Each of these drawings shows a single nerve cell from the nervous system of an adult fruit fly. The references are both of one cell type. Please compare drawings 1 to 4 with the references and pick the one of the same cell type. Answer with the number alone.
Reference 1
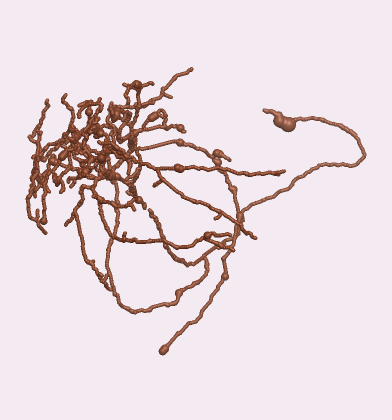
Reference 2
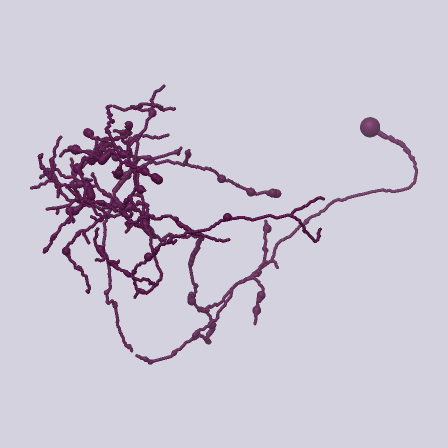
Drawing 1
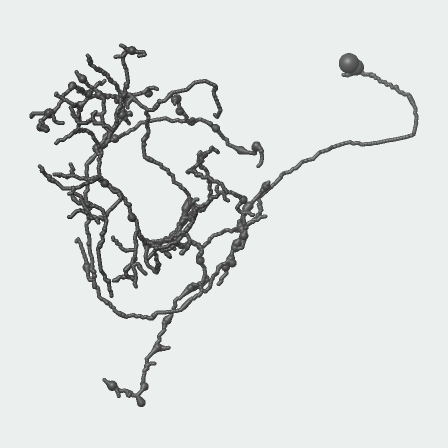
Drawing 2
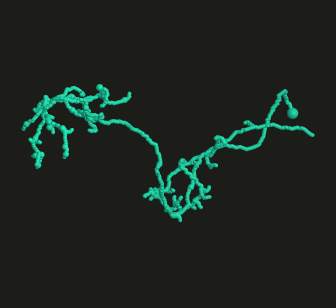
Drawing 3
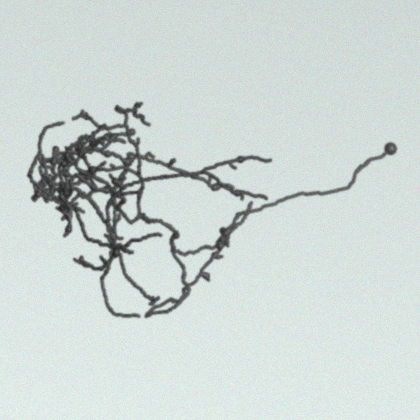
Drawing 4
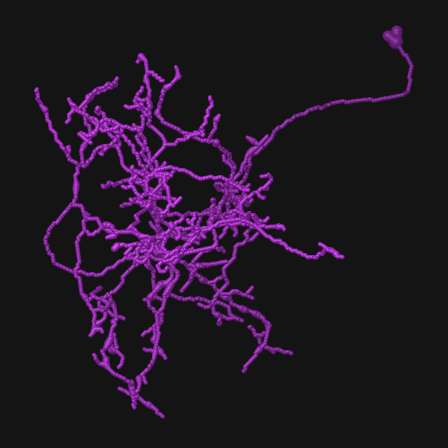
3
